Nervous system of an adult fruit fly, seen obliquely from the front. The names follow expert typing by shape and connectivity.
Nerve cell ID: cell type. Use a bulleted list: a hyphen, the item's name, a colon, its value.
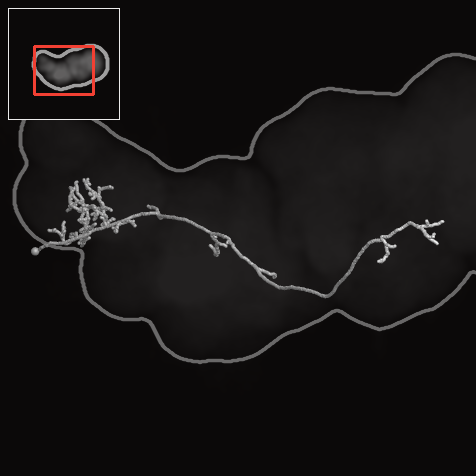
- cell type: AN08B100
